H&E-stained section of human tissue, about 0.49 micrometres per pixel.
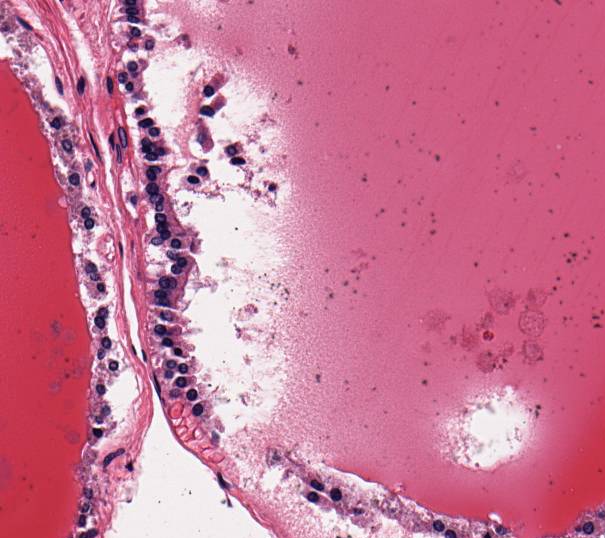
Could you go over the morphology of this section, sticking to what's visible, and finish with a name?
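Here, two large spaces of homogeneous pink material flank a narrow septum running roughly vertically through the left part of the field. A single layer of cuboidal to low columnar cells with dark, round to oval nuclei lines them. The septum itself is a thin band of pink fibrous tissue holding elongated, spindle-shaped nuclei. This is thyroid.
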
